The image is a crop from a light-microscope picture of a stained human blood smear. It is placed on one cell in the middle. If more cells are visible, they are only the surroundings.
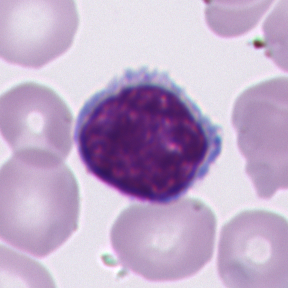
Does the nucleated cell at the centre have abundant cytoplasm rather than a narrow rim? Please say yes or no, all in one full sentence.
No, what surrounds the nucleus is just a narrow rim of cytoplasm.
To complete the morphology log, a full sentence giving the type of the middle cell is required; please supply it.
Located at the centre of the crop is a typical lymphocyte.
